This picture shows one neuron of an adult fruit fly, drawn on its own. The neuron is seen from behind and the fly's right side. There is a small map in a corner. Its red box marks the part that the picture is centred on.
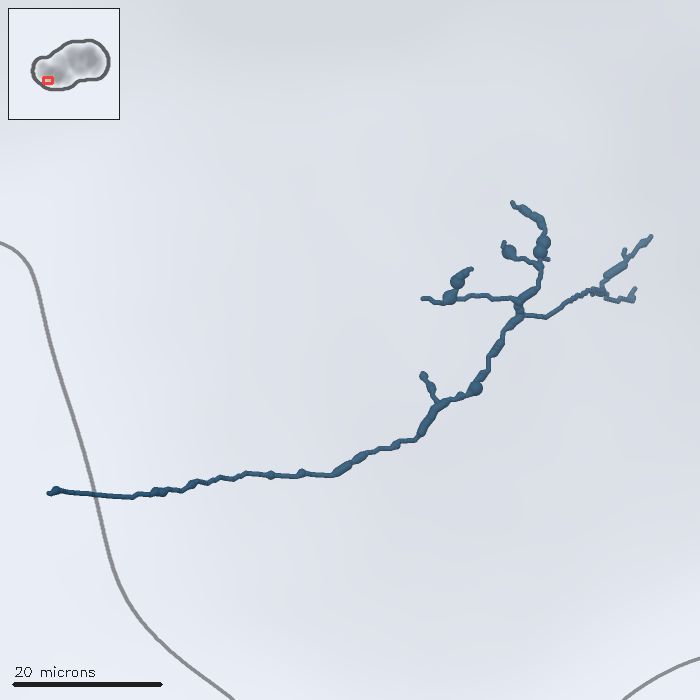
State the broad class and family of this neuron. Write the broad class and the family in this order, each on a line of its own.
sensory neuron entering the nerve cord
class mechanosensory tactile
